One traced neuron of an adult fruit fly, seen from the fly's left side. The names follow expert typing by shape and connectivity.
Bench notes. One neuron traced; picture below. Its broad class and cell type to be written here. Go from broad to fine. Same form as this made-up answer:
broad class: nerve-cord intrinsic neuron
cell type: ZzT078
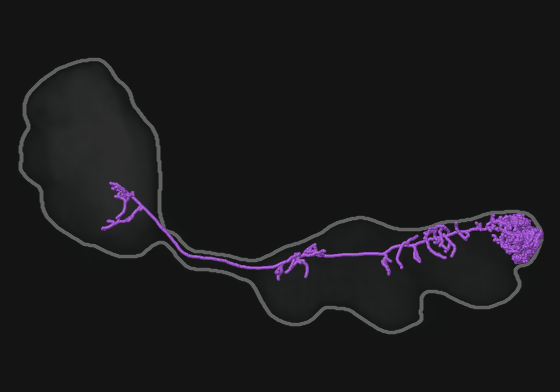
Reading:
broad class: ascending neuron
cell type: ANXXX099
